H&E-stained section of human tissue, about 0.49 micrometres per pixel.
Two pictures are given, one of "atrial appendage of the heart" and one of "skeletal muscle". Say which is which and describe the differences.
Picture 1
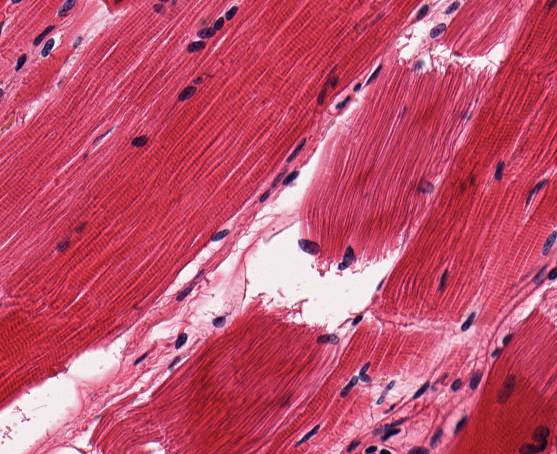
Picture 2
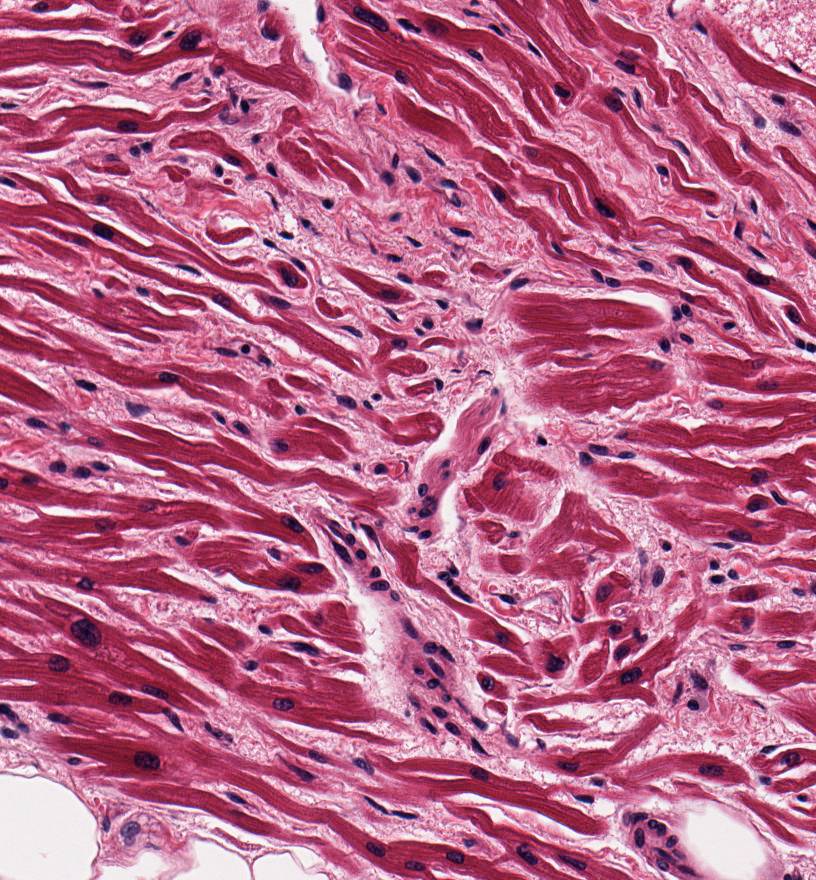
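Start with the first picture: skeletal muscle. The second is atrial appendage of the heart. In the skeletal muscle, the fibres carry fine, regular cross-striations, and their cytoplasm stains deep pink-red. Small, dark purple, elongated nuclei are scattered about, many between the fibres, and thin strands of pale, loose connective tissue run between groups of fibres. In the atrial appendage of the heart, most fibres run diagonally from upper left toward lower right, but in the centre and right some groups are cut across or obliquely, breaking that parallel pattern. Its muscle cells each have a single oval nucleus placed centrally in the fibre, and some fibres branch and join neighbouring ones.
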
